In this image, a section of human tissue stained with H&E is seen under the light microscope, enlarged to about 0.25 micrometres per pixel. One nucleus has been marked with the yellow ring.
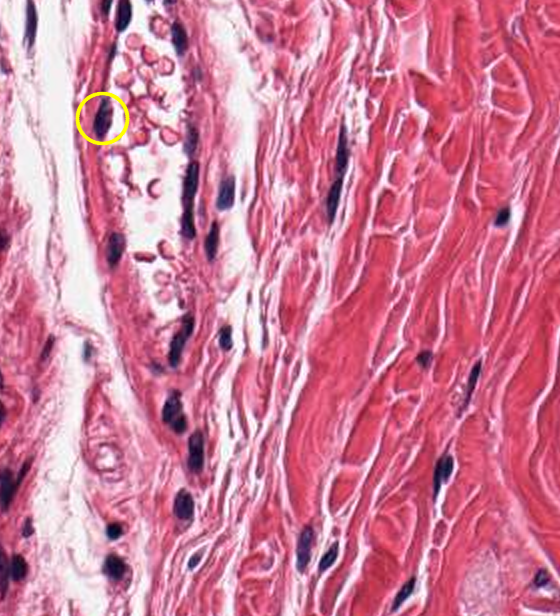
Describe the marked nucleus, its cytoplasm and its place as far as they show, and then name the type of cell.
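The nucleus is elongated and narrow, stretched lengthwise along the vessel wall. The nucleus stains dark purple, fairly evenly throughout. Hardly any cytoplasm shows; the cell is a thin flat sliver pressed against the pink fibrous wall behind it. It lies in a row with other similar flattened dark nuclei lining the same lumen. The marked cell is an endothelial cell.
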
